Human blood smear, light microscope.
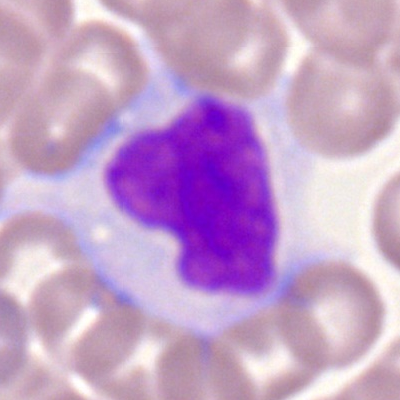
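Monocyte, the central cell in a stained human blood smear under the light microscope. Notice the notch cut into the lower-left edge of its nucleus. A broad rim of pale grey-blue cytoplasm surrounds it, widest below and to the left, with no distinct coloured granules.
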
